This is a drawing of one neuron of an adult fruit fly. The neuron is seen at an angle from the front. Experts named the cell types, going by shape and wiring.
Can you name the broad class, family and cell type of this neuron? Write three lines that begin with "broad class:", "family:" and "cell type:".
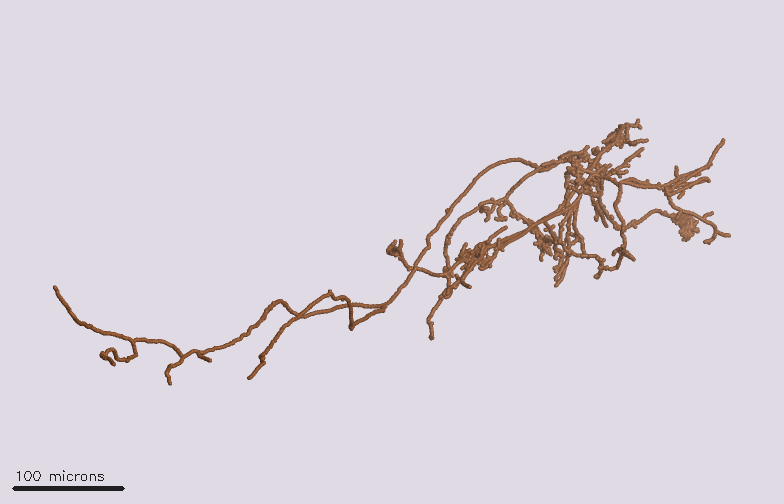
broad class: ascending efferent neuron
family: hemilineage 00B
cell type: EA00B007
